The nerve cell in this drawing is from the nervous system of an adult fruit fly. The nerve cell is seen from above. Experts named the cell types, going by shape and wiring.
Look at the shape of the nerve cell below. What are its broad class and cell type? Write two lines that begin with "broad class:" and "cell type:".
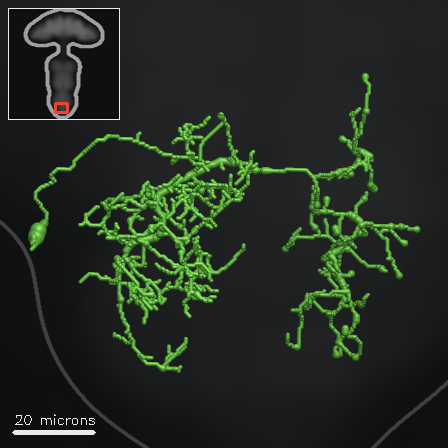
broad class: nerve-cord intrinsic neuron
cell type: INXXX346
